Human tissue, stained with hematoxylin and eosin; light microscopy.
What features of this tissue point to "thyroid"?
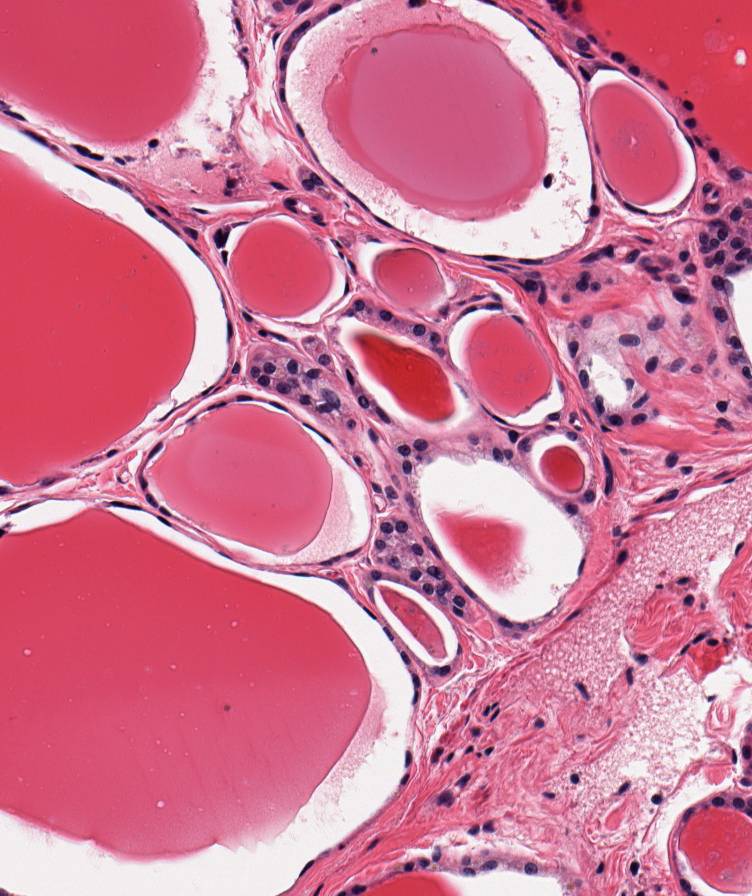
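Against thyroid, first check architecture: rounded follicles make up the field, which fits.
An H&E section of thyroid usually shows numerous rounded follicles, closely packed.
Second, size: follicles vary widely, the largest along the left side, the smallest clustered in the centre. Third, contents: homogeneous pink colloid fills the lumens. Fourth, lining: the epithelium forms a smooth rim, without papillary infoldings into the lumens.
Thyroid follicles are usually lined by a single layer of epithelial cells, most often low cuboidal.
Fifth, between the small central follicles: small groups of cells with round dark nuclei.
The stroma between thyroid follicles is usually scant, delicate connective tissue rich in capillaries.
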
